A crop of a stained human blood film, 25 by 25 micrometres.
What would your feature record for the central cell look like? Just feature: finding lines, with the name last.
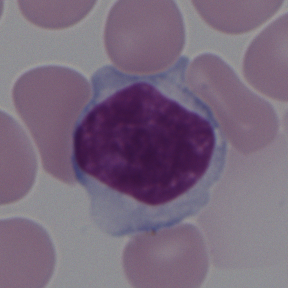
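Outline: irregular, not smoothly round
Nucleus: one unlobed mass, roughly squarish with rounded corners
Chromatin: dark purple, with small paler patches scattered through
Projection: a small pointed one off the upper right edge
Name: typical lymphocyte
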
